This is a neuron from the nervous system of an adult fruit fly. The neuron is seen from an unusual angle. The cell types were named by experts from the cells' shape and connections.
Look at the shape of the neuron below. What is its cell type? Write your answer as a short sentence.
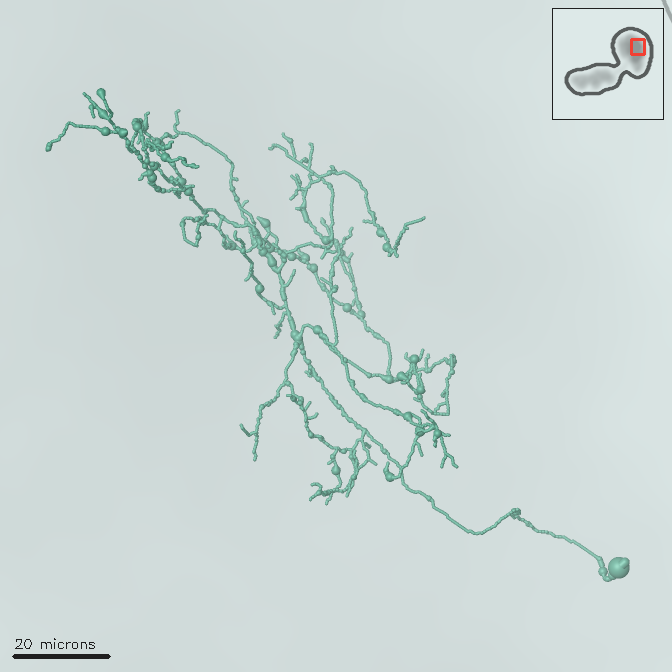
The cell type is CB1590.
